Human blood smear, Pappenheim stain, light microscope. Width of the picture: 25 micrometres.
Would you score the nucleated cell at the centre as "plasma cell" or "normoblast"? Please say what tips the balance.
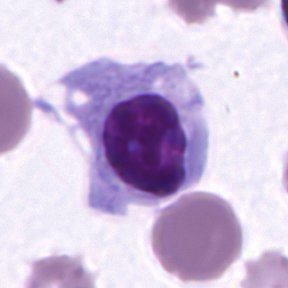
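This is a plasma cell, not a normoblast. Its nucleus, about 9 by 7 micrometres, is roughly oval with no deep indentation and sits off-centre toward the lower right. A small clear vacuole lies in the cytoplasm at the upper left, and a thin tapering extension reaches out from the left side.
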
